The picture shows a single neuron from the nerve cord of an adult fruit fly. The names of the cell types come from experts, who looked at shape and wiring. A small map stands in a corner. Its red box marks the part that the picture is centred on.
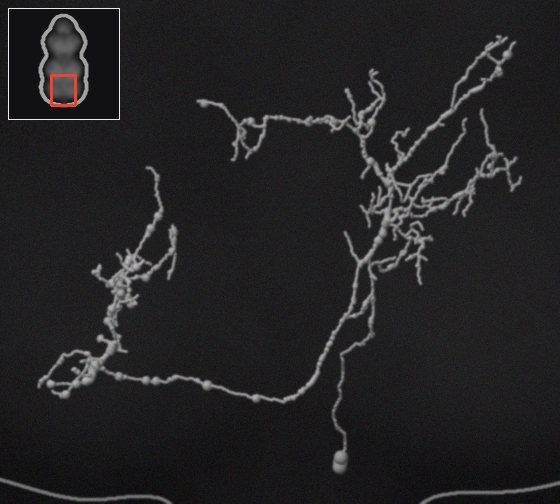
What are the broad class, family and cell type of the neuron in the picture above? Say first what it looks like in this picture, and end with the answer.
Dozens of branch ends can be seen. As drawn here it is about as wide as it is tall. It is a nerve-cord intrinsic neuron. The family is hemilineage 01A. It is of cell type IN01A078.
